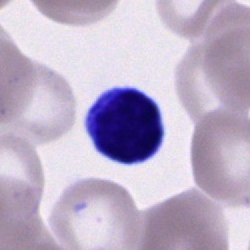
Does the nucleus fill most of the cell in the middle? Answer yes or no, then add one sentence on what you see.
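Yes. No distinct rim of cytoplasm is visible around the dark-staining area.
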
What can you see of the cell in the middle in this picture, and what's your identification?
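Compare it first with the red cells around it: this cell is smaller than they are. Its outline is roughly round, with a smooth edge. It stains dense, deep blue-purple throughout, and no vacuoles are visible. What you are looking at is a lymphocyte.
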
